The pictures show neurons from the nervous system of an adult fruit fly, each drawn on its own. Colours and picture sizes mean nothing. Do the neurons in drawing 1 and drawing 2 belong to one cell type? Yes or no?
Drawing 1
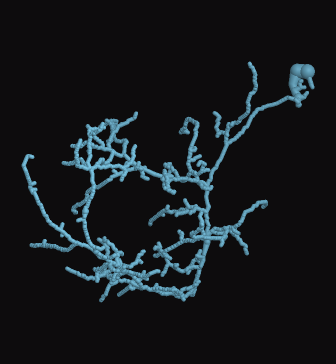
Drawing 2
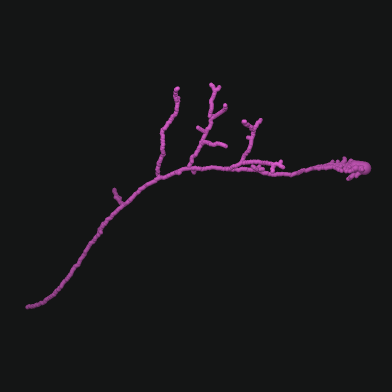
no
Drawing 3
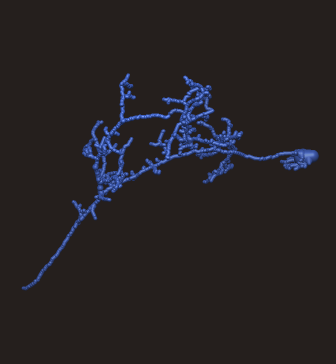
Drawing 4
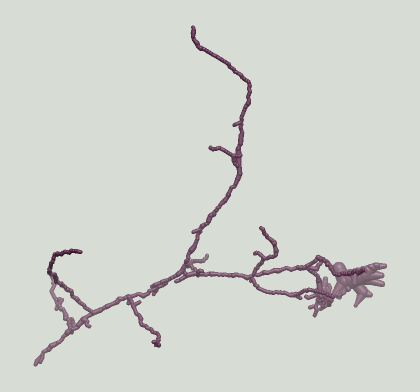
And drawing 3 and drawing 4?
no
